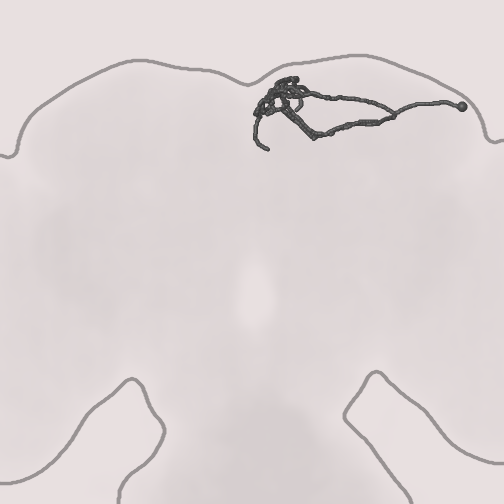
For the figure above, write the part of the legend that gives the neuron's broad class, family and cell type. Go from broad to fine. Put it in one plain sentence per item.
A central-brain intrinsic neuron of hemilineage SLPpl1, type CB4091.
